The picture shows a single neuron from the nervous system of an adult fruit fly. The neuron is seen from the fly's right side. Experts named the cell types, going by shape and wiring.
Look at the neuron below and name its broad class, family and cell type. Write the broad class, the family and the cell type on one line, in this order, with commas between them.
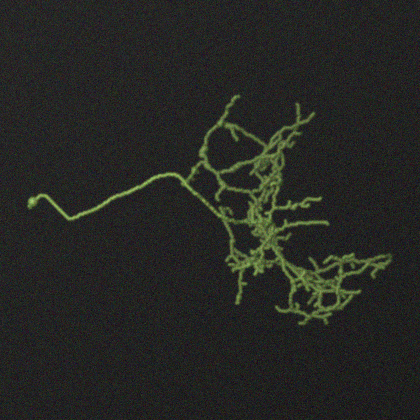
nerve-cord intrinsic neuron, hemilineage 20A.22A, IN20A.22A073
